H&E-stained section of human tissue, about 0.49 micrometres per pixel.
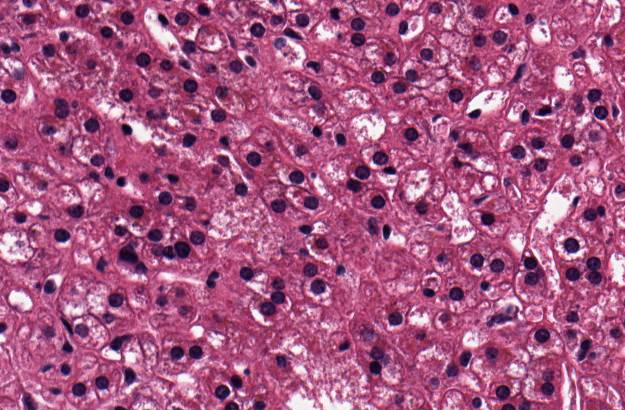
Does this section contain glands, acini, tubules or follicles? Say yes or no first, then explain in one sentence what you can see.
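No. The whole field is a solid sheet of large polygonal cells with no glands, tubules or follicles.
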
